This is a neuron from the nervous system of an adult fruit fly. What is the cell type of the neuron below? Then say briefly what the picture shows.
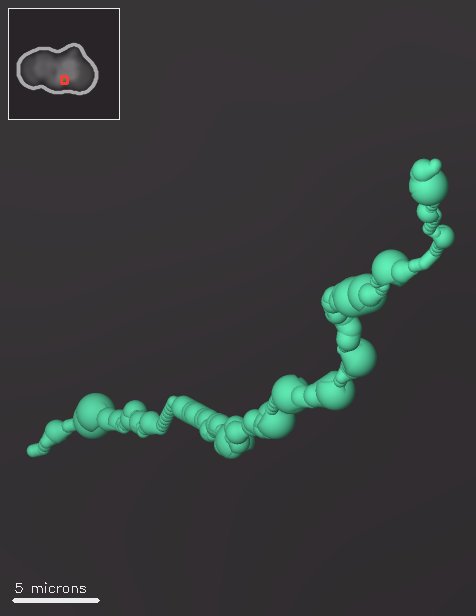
Its cell type is JO-B2. This is a sensory neuron entering the brain. The drawing shows no cell body. From left to right in the picture it spans about 25 microns. It has a dozen or fewer branch ends.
